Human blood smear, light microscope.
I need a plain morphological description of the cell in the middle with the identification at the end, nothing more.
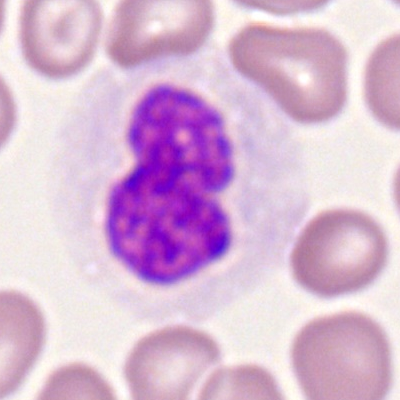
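Looking first at the cytoplasm: there is plenty of it, forming a wide rim around the nucleus, and it is a pale greyish lavender. Now the nucleus, whose deepest notch sits on its left side. Its purple chromatin is broken up by scattered paler pinkish spots. So, a monocyte.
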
